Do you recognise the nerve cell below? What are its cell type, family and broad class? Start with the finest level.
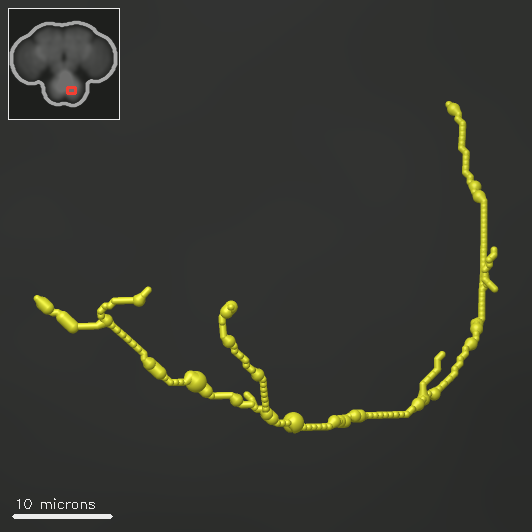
SNta42; class mechanosensory tactile; sensory neuron entering the nerve cord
